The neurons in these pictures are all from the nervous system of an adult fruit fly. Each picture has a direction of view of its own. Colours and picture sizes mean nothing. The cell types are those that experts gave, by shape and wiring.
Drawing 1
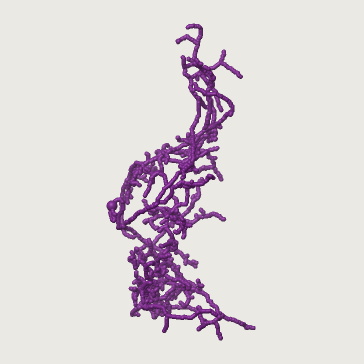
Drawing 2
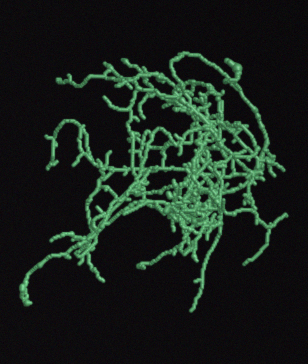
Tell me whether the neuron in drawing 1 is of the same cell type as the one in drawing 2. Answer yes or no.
no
